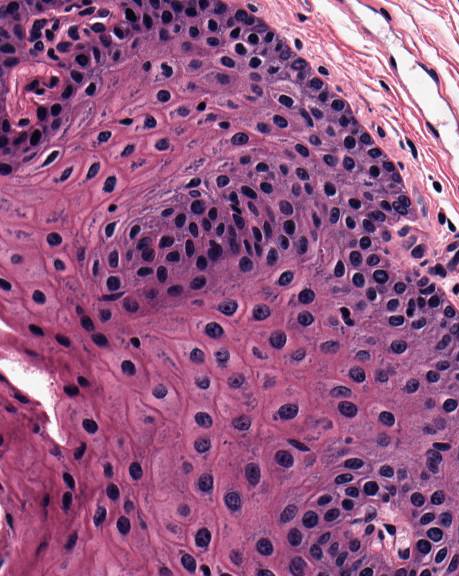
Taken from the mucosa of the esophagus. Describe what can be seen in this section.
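Sheets of stratified squamous epithelium fill the field; no glands present. Squamous cells mostly polygonal, with abundant pink cytoplasm and distinct cell borders. Nuclei of the larger squamous cells round to oval, fairly uniform. Layered pink anucleate keratin along the upper right edge.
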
